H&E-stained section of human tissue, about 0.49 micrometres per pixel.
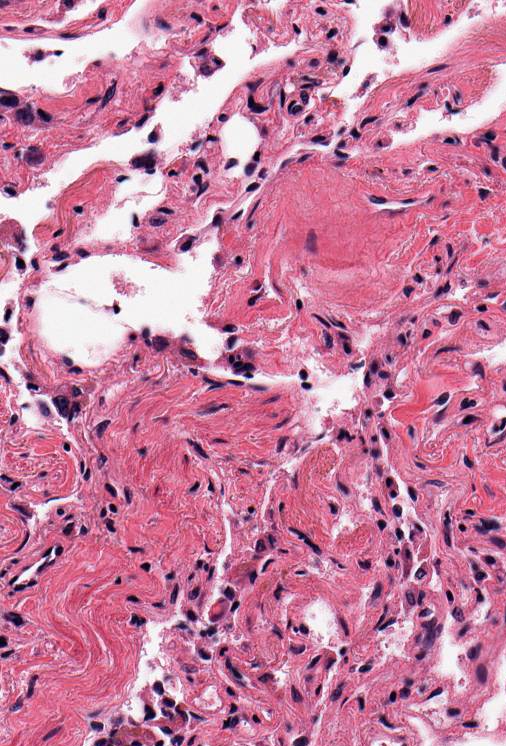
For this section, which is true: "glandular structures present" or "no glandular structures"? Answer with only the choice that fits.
No glandular structures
